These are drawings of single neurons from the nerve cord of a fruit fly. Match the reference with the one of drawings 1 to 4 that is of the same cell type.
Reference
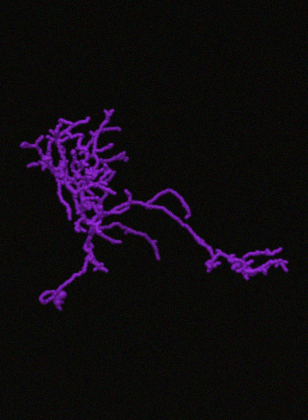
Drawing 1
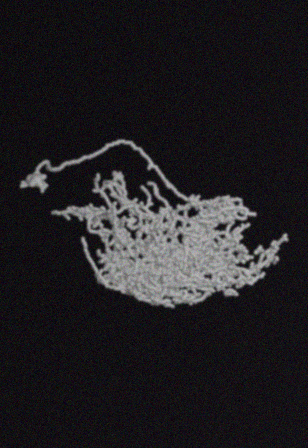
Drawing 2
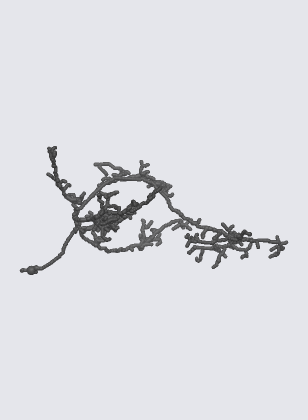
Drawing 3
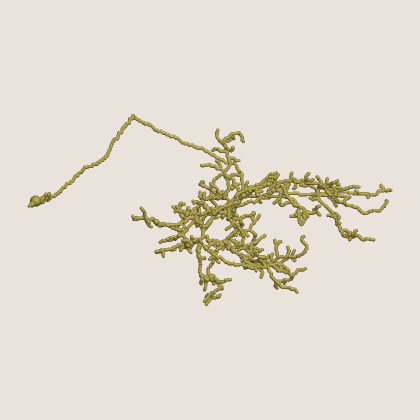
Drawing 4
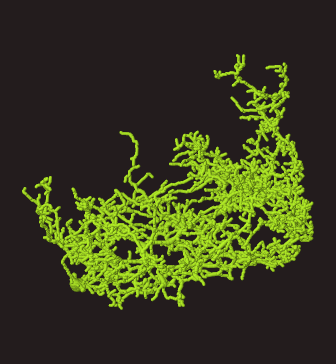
Drawing 2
